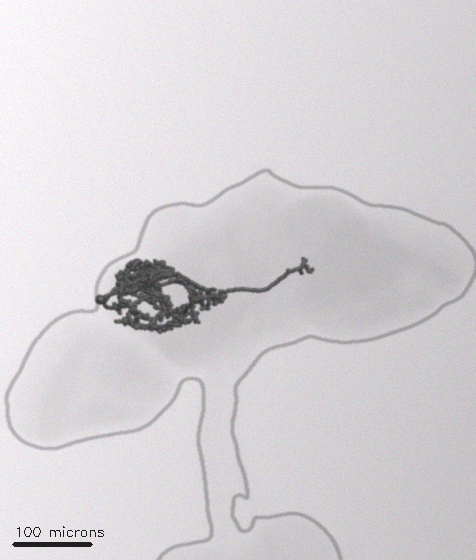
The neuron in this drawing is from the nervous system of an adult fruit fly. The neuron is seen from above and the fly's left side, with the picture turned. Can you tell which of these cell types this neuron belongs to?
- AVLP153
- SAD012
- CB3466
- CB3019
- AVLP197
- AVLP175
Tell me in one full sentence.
This neuron is a member of the CB3019 cell type.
